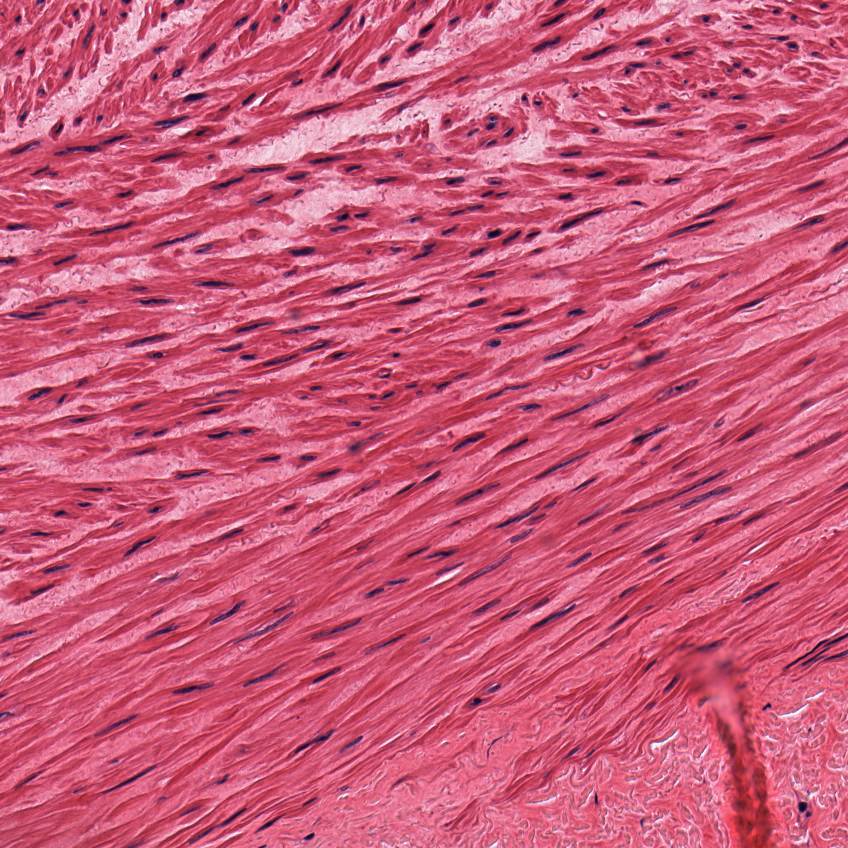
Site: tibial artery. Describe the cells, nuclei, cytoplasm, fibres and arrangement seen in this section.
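Upper half, mostly: pale pink bands of loose tissue separating muscle bundles. Upper left corner: some bundles cut more across, nuclei shorter and plumper. Lower right corner: paler, wavy collagen fibres, few nuclei. No epithelium or glands anywhere in the field.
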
